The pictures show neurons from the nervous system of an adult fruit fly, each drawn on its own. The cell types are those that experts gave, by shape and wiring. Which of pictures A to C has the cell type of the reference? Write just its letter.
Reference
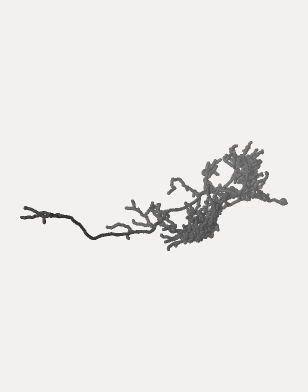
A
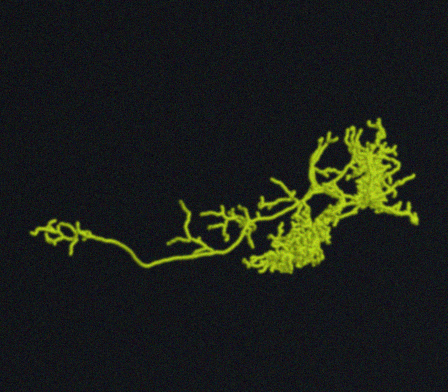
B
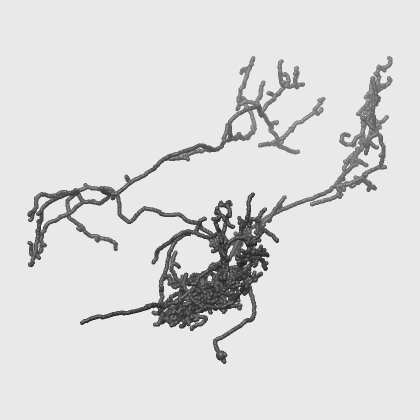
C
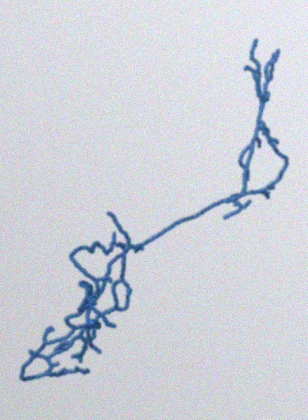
A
